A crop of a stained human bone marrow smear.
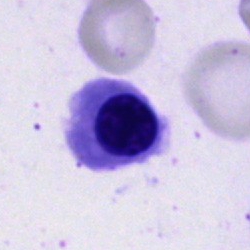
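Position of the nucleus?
Off-centre, toward the right of the cell.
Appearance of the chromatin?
Dark and dense.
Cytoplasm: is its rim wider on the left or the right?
On the left of the nucleus; no granules are visible in it.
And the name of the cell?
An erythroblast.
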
